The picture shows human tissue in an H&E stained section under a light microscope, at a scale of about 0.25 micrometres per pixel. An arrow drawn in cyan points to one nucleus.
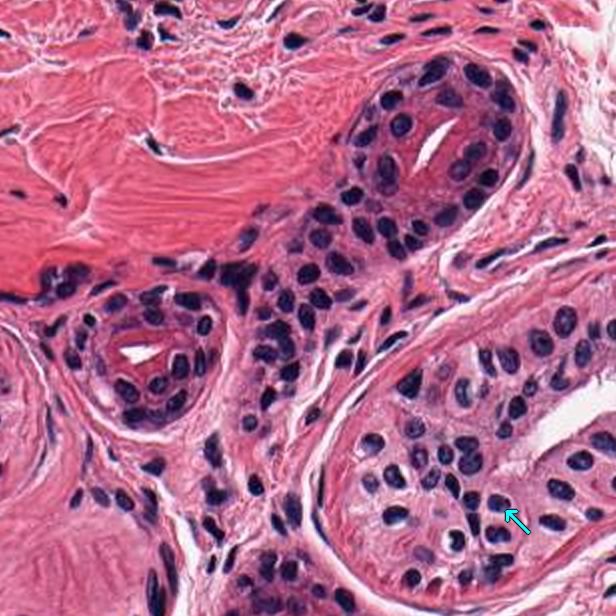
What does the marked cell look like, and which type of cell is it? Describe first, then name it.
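The nucleus is round to slightly oval, dark, and about the same size as the neighbouring nuclei. The cytoplasm is pale pink and finely textured, and its borders with neighbouring cells are indistinct. The cell lies among closely packed cells with similar nuclei inside a large tubule cross-section. This is a sweat gland cell.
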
